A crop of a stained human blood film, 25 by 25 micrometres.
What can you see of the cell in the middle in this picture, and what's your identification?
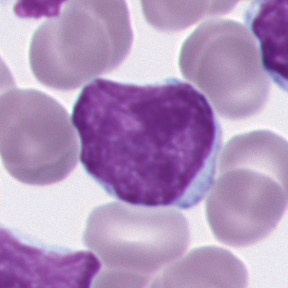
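Almost the whole cell is taken up by the nucleus, leaving a narrow rim of cytoplasm that is widest along the lower right edge. The nucleus, about 12 micrometres across, is broader at the top than at the bottom. Its chromatin is finely stippled with paler streaks, not coarsely clumped. The cell is a typical lymphocyte.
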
